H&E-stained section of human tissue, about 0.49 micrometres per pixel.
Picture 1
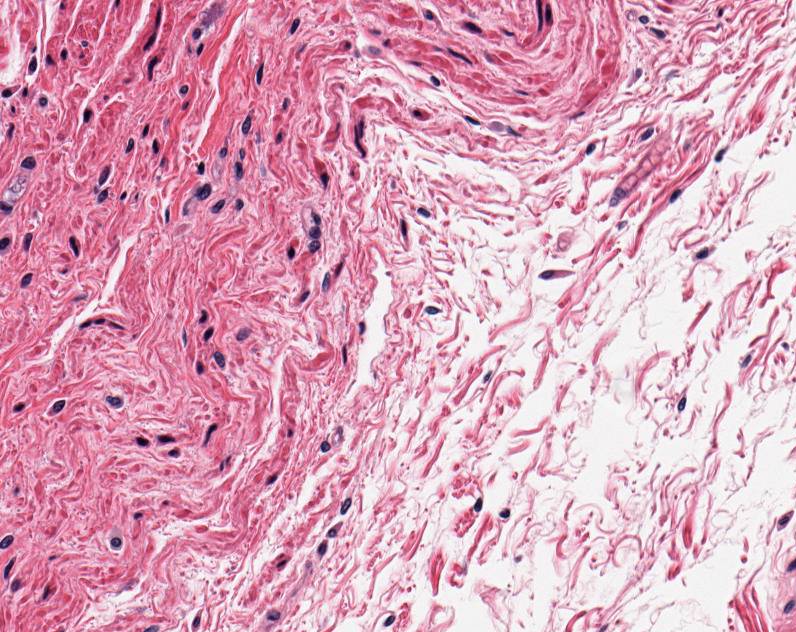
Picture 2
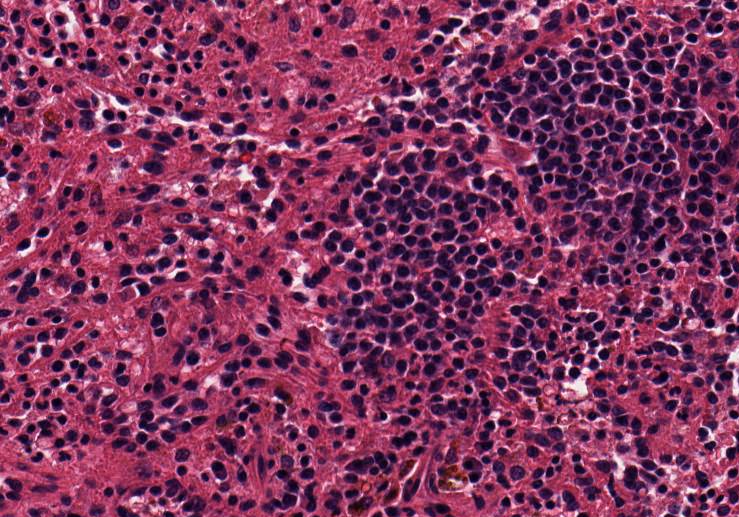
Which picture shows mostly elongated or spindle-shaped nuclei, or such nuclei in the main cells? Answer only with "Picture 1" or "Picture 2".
Picture 1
